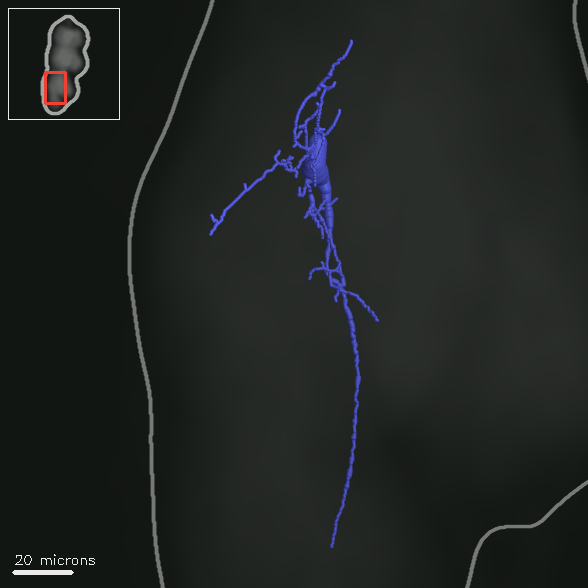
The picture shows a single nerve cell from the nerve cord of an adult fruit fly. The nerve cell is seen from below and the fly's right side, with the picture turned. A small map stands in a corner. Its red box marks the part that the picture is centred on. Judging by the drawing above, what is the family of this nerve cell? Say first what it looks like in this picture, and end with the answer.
By the scale bar it is about 180 microns tall in this view. In this view it is more than twice as tall as it is wide. This is a motor neuron of the nerve cord. Its family is MNad.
